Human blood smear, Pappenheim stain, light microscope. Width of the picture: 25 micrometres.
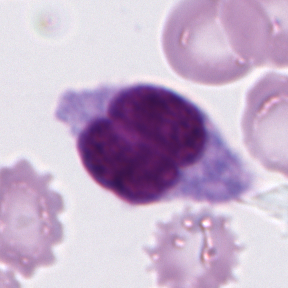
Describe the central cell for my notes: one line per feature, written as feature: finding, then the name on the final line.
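Shape: irregular, drawing out to a point at the lower right.
Nucleus: a deep groove runs across it, splitting it into two lobes.
Cytoplasm: its widest band sits at the lower right of the nucleus.
Granules: no coarse ones anywhere in the cytoplasm.
Name: hairy cell.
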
